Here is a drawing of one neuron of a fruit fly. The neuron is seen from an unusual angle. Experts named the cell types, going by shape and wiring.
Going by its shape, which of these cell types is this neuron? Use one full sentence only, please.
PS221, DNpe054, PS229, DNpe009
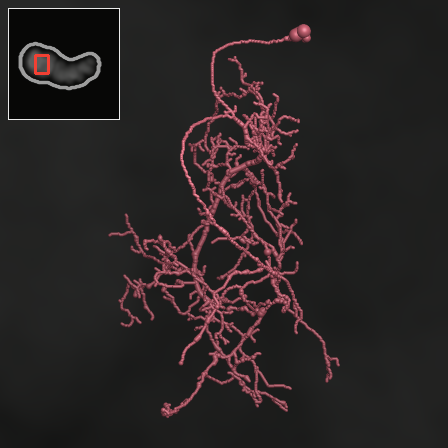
The neuron here falls under cell type PS221.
